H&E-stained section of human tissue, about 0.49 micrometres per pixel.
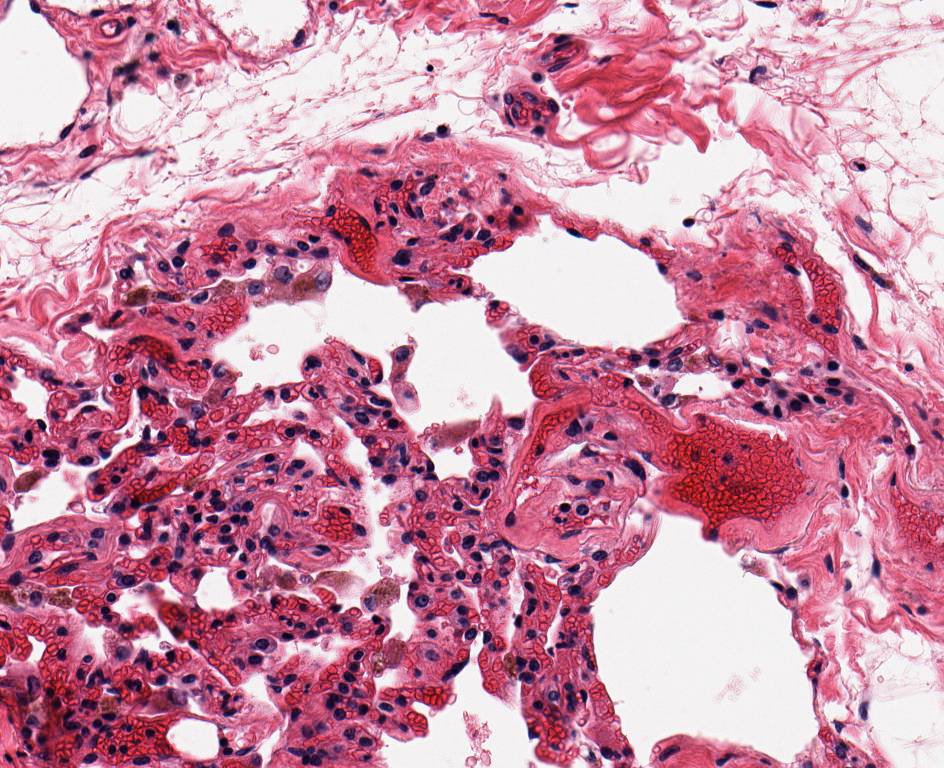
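Lung, haematoxylin and eosin. Lower half: dense meshwork of thin, branching cellular septa around small irregular spaces, septal capillaries packed with bright red erythrocytes. Scattered cells with golden-brown granular pigment among the septa, mostly toward the left. Mid-right: rounded cluster of densely packed erythrocytes within a pink wall.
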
